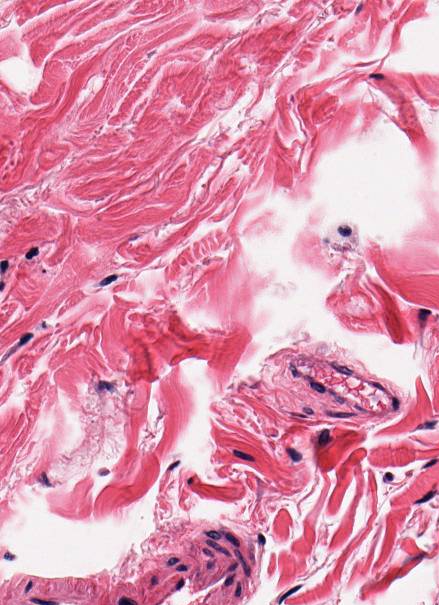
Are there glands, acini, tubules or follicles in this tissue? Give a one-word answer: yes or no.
No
